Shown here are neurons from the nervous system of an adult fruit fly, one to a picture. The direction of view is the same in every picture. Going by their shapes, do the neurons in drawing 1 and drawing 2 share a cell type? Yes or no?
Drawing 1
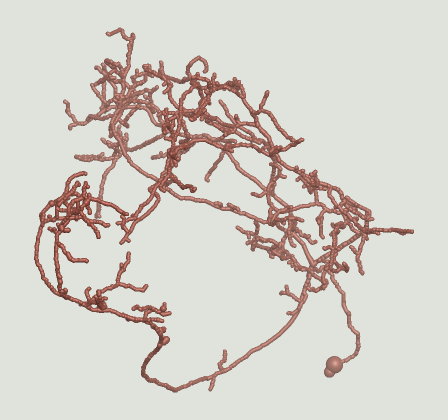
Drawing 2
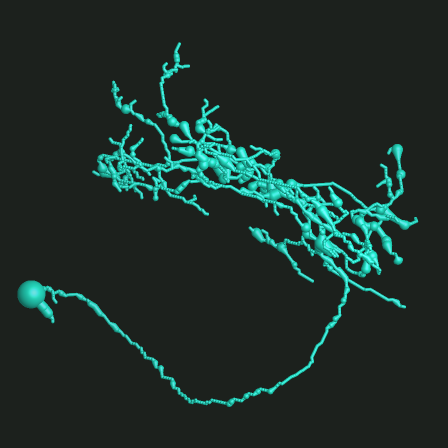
no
